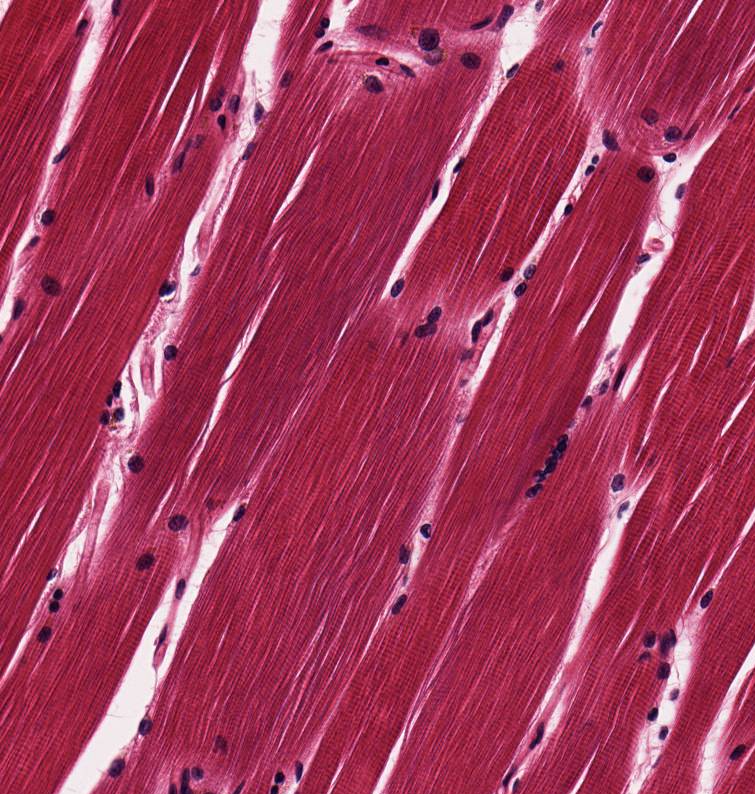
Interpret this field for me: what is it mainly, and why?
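That's skeletal muscle. You can see fine transverse cross-striations across the fibres, with dark, oval nuclei at the fibre edges.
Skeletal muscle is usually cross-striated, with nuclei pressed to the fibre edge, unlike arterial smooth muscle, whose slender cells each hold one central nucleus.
Between fibres run thin strips of pale pink loose connective tissue with scattered small dark nuclei.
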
